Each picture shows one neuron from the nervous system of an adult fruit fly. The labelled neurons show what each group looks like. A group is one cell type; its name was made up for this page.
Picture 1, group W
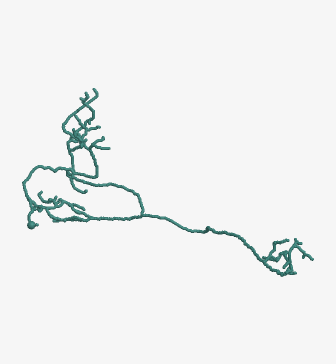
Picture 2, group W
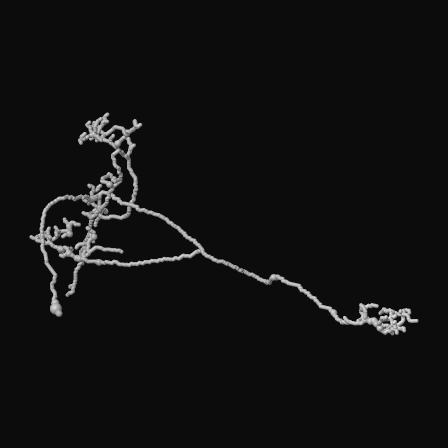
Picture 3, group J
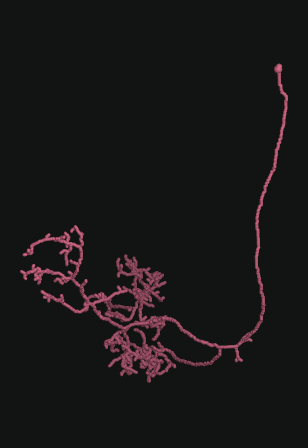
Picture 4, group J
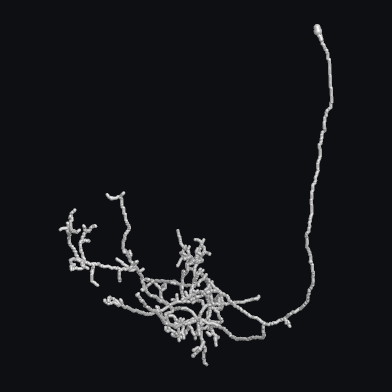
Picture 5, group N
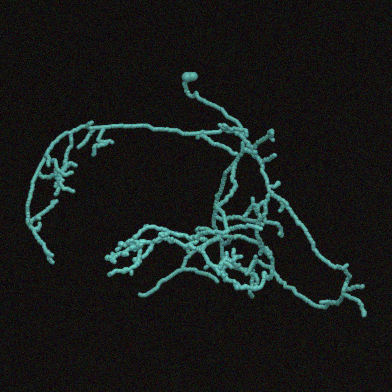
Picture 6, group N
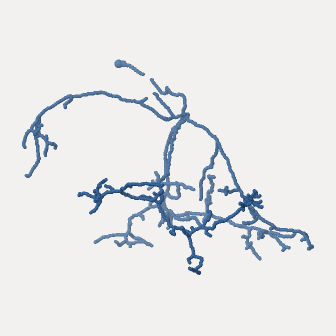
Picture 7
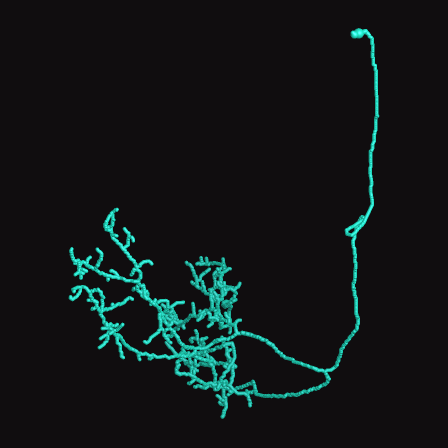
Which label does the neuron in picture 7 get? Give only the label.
group J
